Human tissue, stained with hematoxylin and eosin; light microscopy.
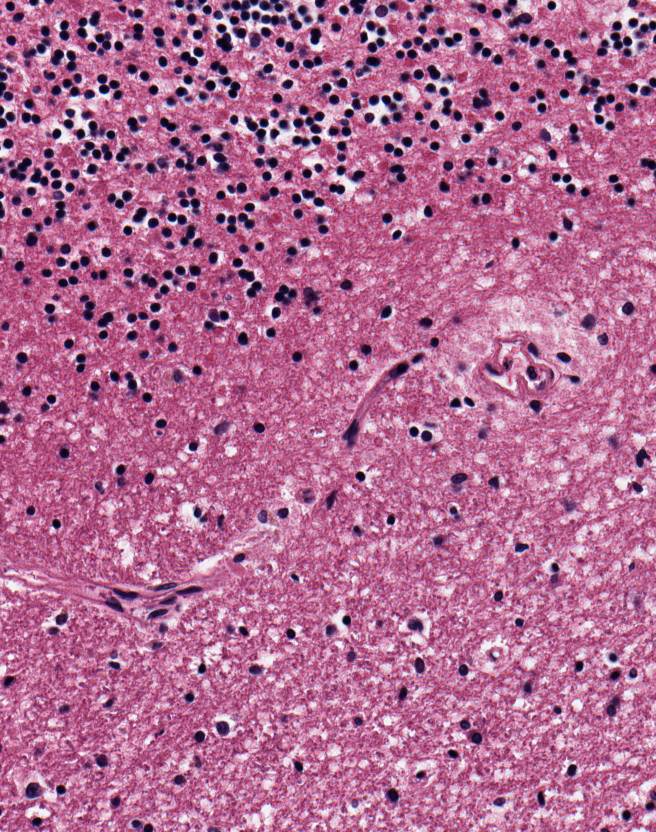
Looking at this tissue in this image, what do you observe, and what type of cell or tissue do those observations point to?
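Look at the upper third: it's crowded with small, round, darkly stained nuclei that have scarcely any visible cytoplasm. Below that, the rest is pink fibrillary tissue where small round to oval nuclei lie singly and widely spaced. At the left edge, just below mid-height, a thin-walled small vessel cut lengthwise runs roughly horizontally. This is cerebellum.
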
